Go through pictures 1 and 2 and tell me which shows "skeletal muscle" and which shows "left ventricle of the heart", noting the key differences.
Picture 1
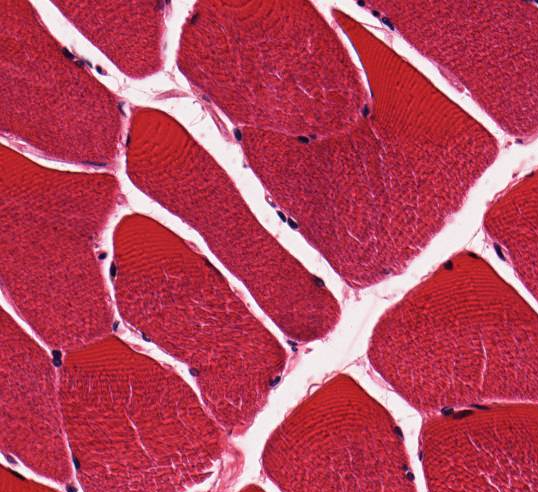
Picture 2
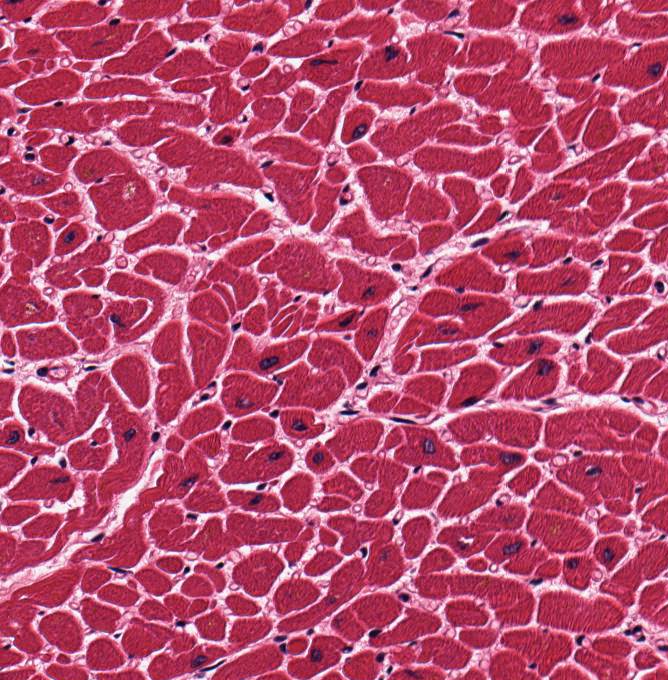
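Skeletal muscle appears in picture 1, and the left ventricle of the heart in picture 2. In the skeletal muscle, large, closely packed, rounded-to-polygonal fibre profiles with deeply and evenly eosinophilic cytoplasm fill the field, separated by narrow pale bands, with thin, wispy strands of pale pink connective tissue between them. Its nuclei are small, dark and flattened and lie at the edges of the fibres, just under the cell margin. In the left ventricle of the heart, tightly packed fibres, most cut in cross section, show a single oval nucleus lying centrally wherever a nucleus is seen. Between these fibres, delicate pale pink connective tissue holds small dark elongated nuclei and small capillary profiles, and no fat cells are present.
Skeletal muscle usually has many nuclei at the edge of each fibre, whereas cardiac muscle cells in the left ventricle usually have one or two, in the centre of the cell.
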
